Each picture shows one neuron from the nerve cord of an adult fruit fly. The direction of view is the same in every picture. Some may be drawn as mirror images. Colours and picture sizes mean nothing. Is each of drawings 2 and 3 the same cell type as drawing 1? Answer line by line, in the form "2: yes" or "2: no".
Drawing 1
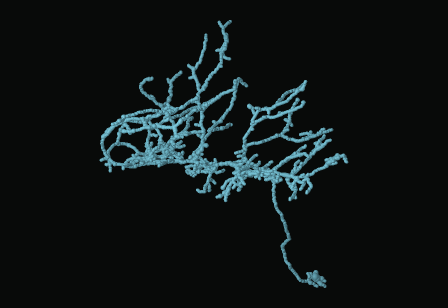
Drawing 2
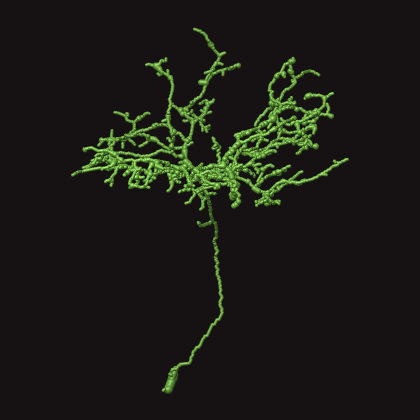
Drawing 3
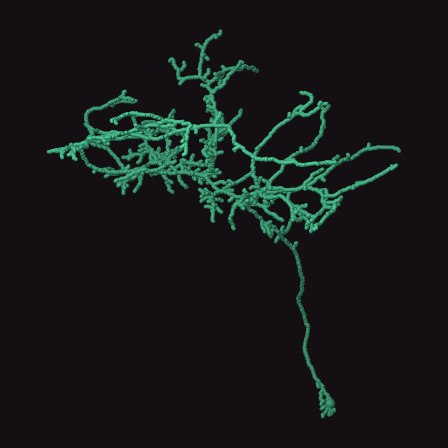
2: yes
3: yes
